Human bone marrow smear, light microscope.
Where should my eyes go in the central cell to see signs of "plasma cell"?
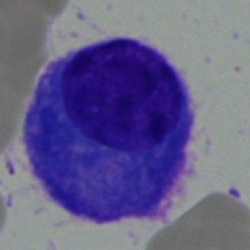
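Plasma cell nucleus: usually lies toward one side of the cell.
Here the nucleus is off-centre, toward the upper right; consistent. Chromatin dark purple, dense. Cytoplasm deep blue, widest on the lower left side.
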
